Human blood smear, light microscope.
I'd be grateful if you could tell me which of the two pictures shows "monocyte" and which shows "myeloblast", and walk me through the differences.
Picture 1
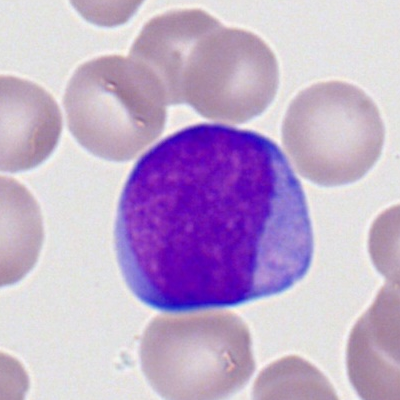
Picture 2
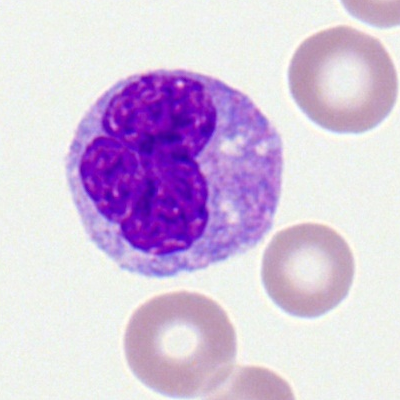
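Let me sort these out: picture 1 shows a myeloblast, and picture 2 shows a monocyte. In picture 1, the nucleus is a single unlobed mass that fills most of the cell.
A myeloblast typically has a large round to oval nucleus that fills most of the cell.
Its outline is smooth, with no surface projections, and the blue-stained cytoplasm forms a wider band on the right side of the cell than on the left. I see no vacuoles in that cytoplasm, and red cells lie around the cell on all sides. Picture 2 differs in its cytoplasm, which holds only fine, faint lilac granules, with no coarse orange-red granules, and has a few small pale clear spots to the right of the nucleus.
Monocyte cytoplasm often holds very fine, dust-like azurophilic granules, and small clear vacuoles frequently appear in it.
No distinct nucleoli are visible in the nucleus of picture 2.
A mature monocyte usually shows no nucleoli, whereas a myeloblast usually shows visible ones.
Here the red cells lie only to the right of and below the cell, and none overlap it.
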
